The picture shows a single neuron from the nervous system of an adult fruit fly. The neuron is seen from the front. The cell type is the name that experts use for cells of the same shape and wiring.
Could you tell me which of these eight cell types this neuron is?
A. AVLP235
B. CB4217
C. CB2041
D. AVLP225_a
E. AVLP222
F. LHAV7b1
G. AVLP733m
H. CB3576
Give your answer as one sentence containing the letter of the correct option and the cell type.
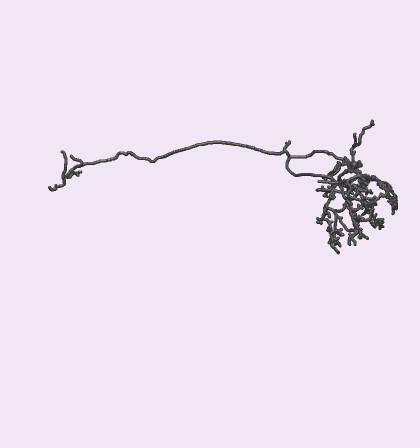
The neuron is of type CB3576, and that type is option H.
